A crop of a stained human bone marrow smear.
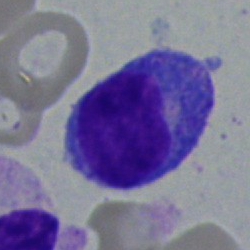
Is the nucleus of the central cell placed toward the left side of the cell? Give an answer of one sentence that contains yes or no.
Yes, the nucleus of the cell is shifted toward the left.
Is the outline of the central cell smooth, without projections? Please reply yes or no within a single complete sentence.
No, what this cell has is a rough outline, not a smooth one.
